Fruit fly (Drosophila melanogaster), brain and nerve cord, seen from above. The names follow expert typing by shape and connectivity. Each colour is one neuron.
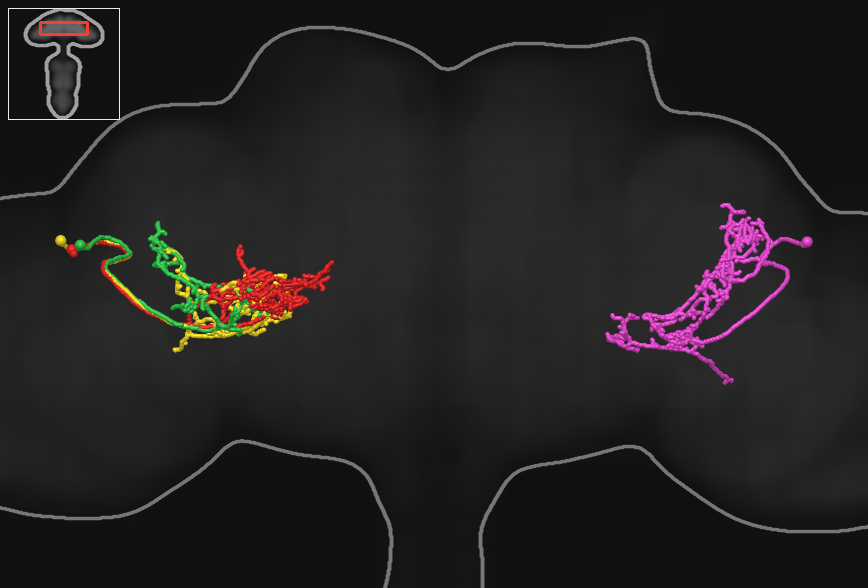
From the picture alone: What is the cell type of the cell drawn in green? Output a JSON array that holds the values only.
["CB4138"]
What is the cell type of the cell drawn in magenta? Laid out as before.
["SLP088_a"]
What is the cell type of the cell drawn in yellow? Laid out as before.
["SLP088_b"]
